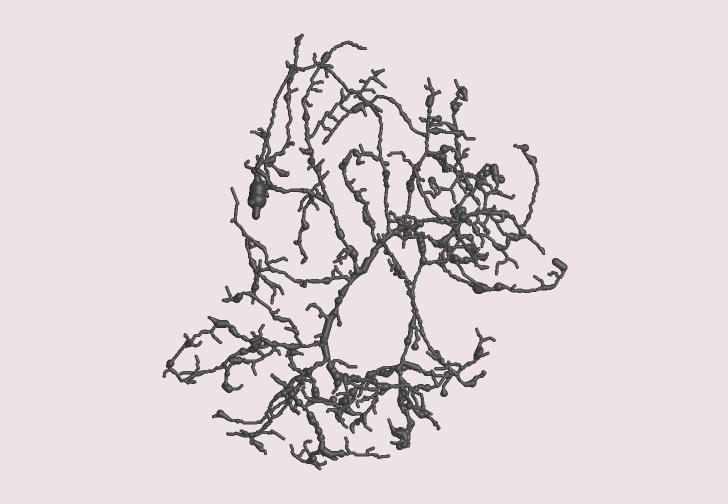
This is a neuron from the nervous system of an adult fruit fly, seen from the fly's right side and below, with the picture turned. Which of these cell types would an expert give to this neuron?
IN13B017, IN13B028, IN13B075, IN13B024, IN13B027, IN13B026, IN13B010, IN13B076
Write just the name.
IN13B026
